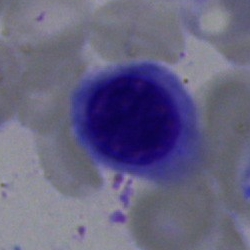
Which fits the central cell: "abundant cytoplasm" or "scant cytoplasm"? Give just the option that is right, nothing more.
Scant cytoplasm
